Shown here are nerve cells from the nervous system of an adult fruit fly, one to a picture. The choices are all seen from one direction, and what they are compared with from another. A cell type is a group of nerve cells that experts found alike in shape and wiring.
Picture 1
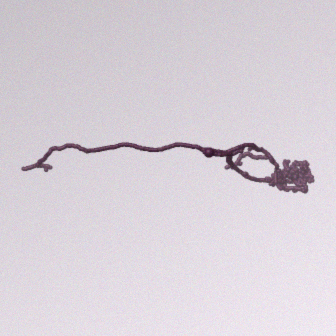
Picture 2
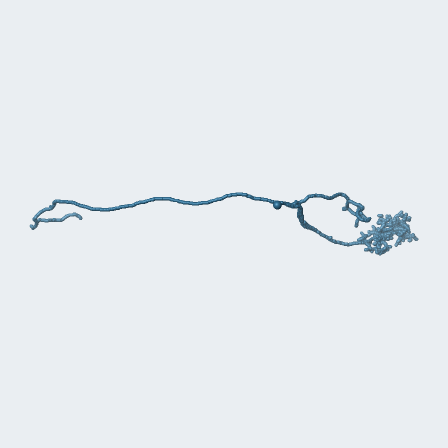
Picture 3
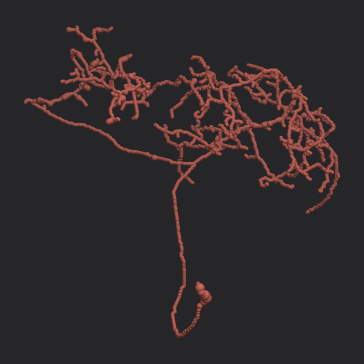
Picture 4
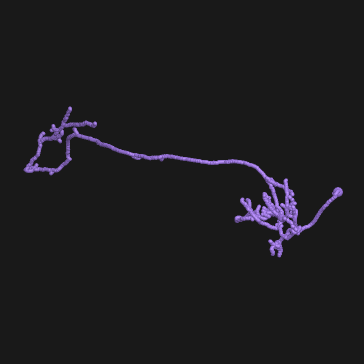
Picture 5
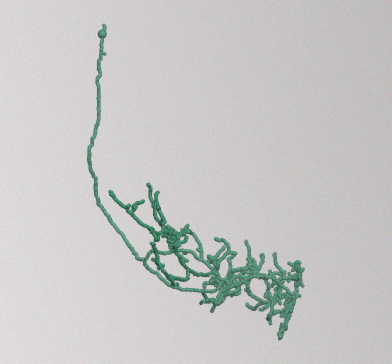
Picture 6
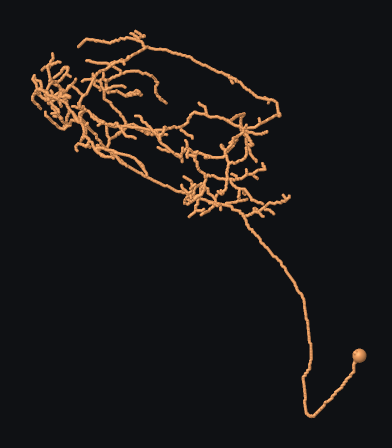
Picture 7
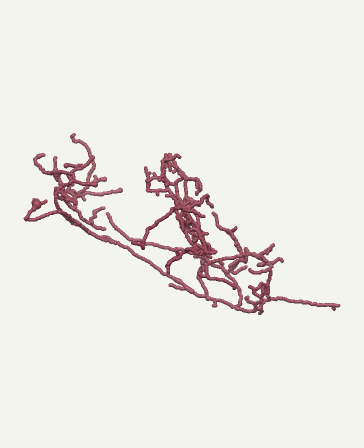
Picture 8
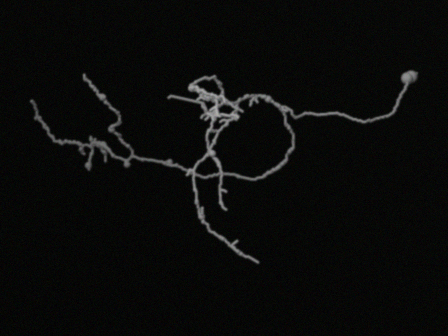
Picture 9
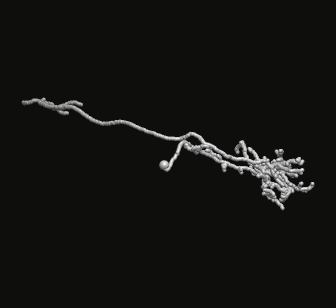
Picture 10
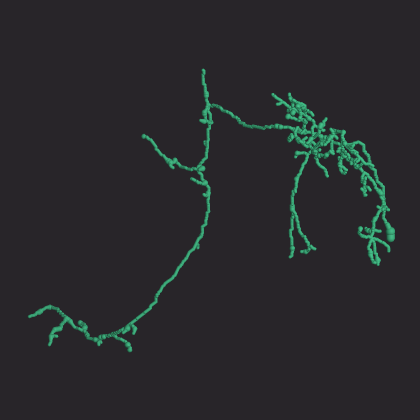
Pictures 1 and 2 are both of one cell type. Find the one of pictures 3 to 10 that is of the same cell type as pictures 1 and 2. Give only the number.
9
